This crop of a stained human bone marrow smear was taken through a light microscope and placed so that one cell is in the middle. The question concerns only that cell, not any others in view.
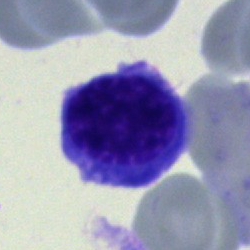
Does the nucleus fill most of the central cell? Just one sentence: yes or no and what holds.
Yes, scant cytoplasm surrounds the nucleus of this cell.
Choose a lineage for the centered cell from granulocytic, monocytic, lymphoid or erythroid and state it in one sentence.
The middle cell of the crop arises from the erythroid lineage.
